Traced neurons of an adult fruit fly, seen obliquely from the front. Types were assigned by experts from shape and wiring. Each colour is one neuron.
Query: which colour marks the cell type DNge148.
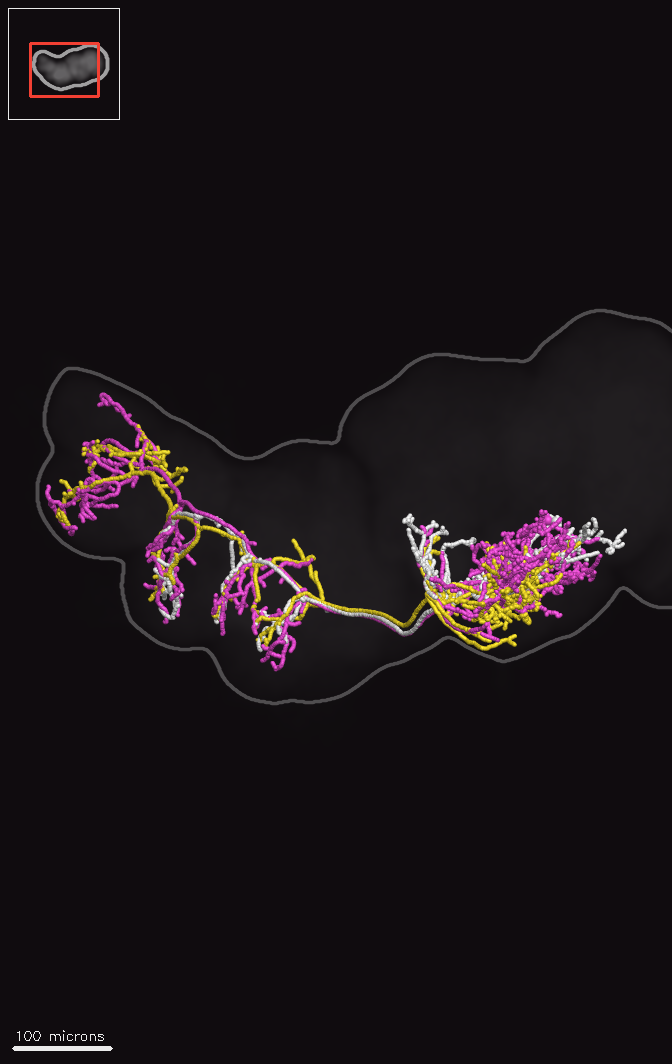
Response: white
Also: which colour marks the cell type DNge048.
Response: magenta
